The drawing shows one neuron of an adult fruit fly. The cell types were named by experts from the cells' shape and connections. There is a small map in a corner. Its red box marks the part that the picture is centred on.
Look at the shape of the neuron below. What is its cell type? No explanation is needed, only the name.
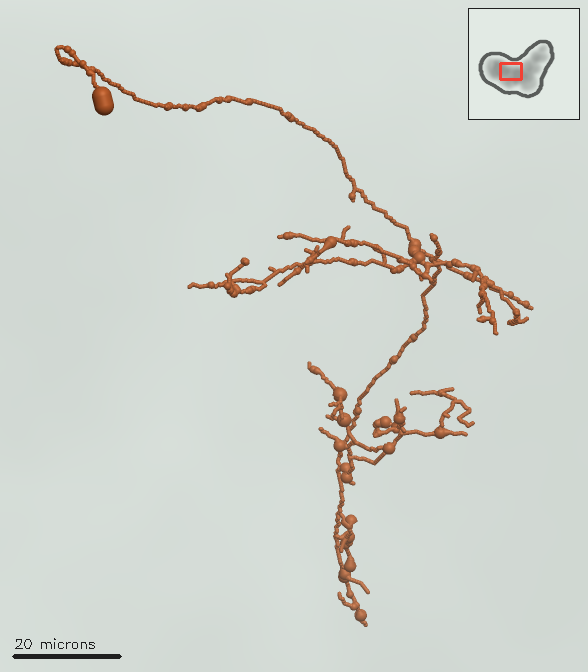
CL348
